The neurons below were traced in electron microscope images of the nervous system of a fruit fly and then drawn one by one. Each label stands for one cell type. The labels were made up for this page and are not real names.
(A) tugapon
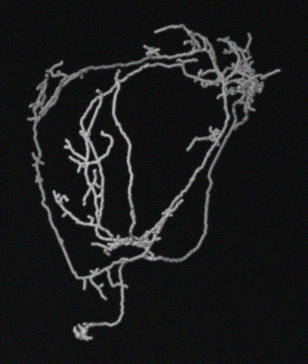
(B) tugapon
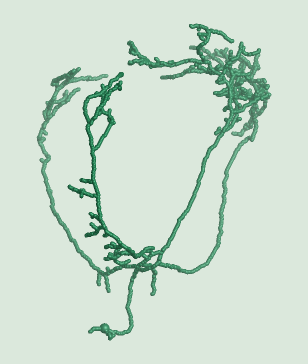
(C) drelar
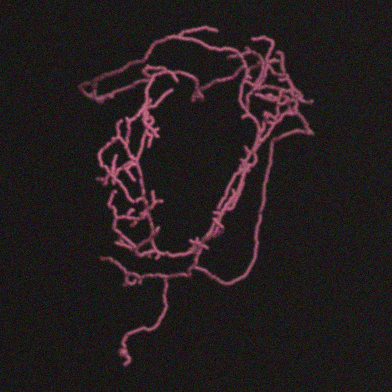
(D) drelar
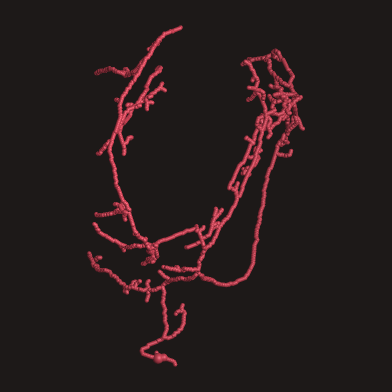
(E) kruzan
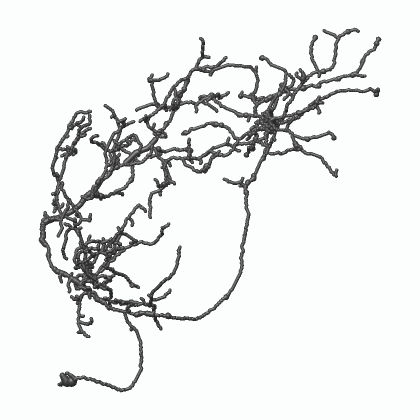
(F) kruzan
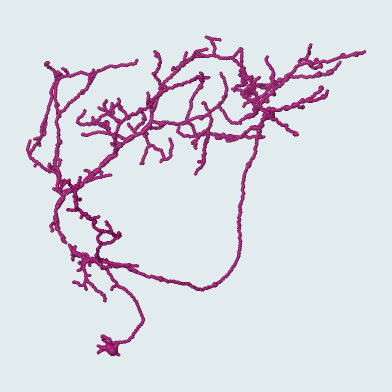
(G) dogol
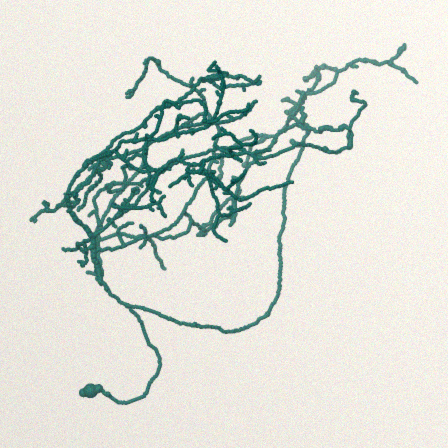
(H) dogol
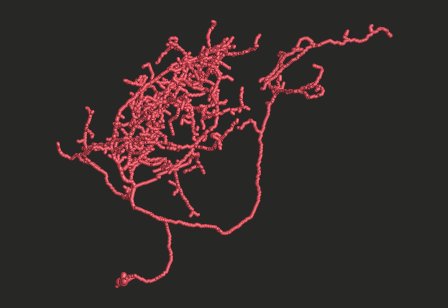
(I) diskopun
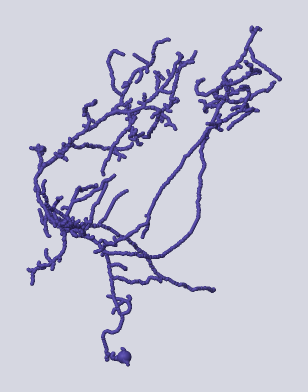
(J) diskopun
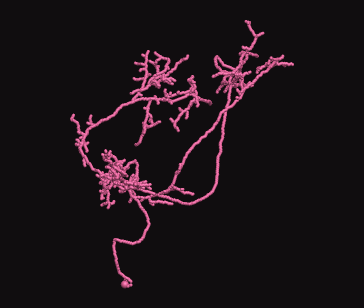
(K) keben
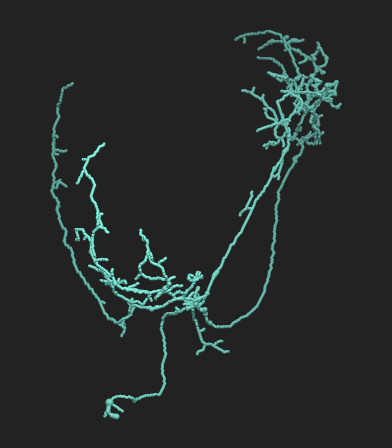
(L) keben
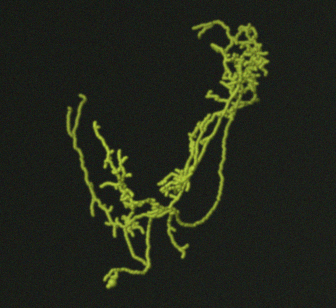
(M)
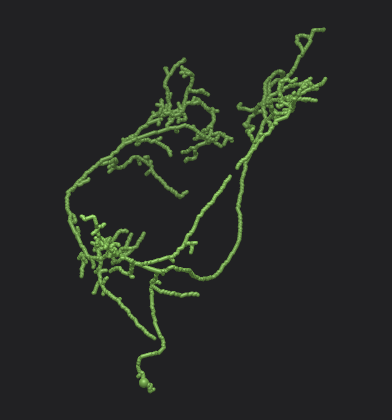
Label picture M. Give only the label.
diskopun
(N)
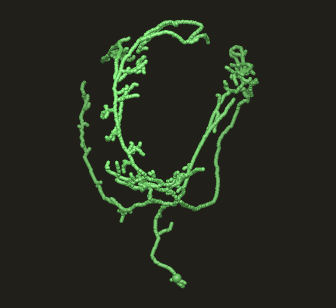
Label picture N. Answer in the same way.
drelar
